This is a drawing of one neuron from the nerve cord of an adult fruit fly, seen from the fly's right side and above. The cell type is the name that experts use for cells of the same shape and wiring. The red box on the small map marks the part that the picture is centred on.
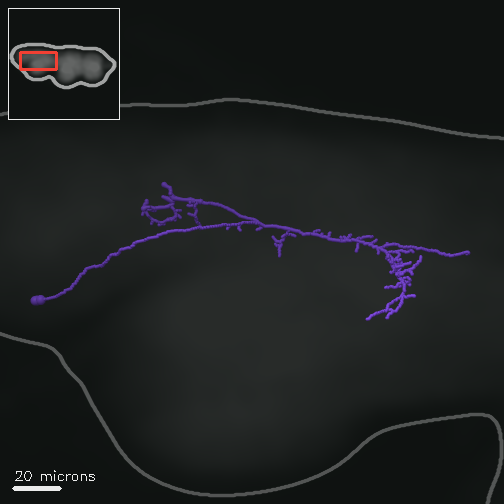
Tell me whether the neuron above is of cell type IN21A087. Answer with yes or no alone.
yes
